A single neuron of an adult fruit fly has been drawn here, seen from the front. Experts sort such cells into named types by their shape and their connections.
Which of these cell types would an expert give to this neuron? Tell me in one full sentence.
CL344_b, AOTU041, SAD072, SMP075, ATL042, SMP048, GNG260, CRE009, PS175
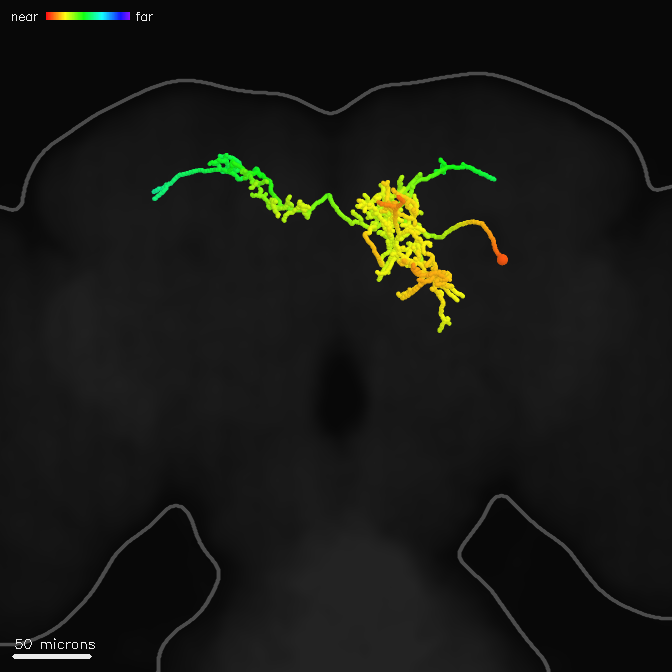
It is the cell type CRE009 to which this neuron belongs.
